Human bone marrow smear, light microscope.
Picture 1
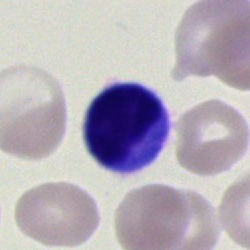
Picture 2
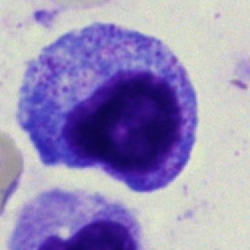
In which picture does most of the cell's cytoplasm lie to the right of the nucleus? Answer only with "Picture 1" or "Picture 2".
Picture 1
